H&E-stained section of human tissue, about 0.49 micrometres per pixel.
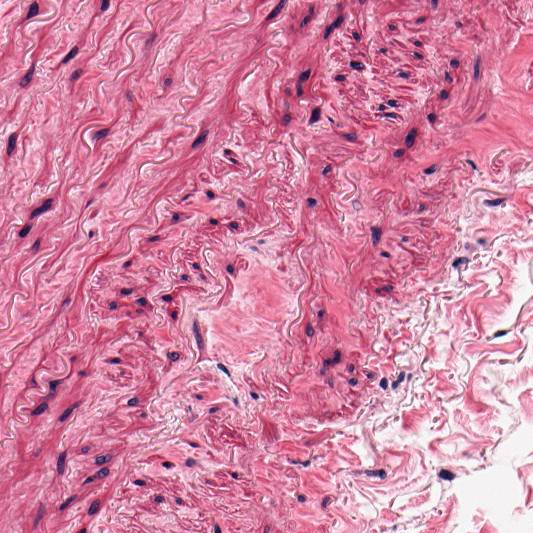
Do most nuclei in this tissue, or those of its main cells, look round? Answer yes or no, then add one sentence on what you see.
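No. The nuclei are elongated and darkly stained.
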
